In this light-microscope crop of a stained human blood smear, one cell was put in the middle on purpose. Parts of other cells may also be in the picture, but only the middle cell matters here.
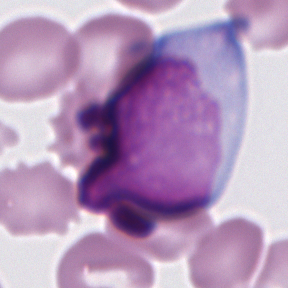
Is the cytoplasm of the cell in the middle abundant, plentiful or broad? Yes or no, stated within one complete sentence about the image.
No, the cytoplasm of this cell is scant, not abundant.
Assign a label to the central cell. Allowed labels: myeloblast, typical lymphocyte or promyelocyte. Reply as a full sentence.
What sits at the centre of this crop is a myeloblast.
